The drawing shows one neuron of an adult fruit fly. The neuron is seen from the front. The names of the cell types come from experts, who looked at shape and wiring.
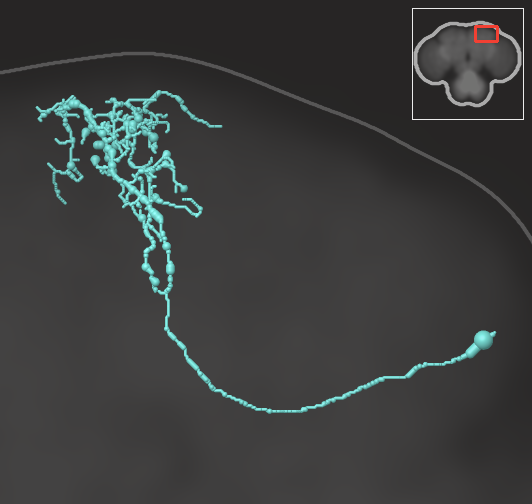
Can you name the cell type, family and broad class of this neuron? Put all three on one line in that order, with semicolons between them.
SLP024; hemilineage SLPal1; central-brain intrinsic neuron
